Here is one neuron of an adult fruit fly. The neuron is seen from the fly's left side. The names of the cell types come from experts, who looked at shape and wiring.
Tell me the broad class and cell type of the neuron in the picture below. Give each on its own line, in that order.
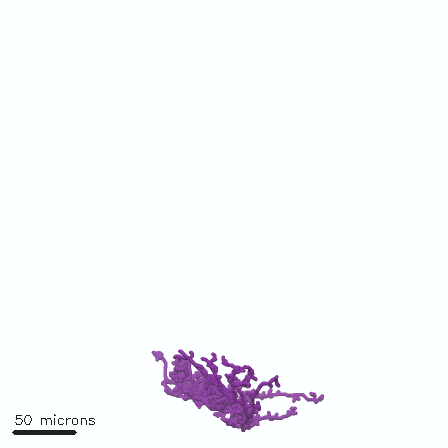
central-brain intrinsic neuron
GNG182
